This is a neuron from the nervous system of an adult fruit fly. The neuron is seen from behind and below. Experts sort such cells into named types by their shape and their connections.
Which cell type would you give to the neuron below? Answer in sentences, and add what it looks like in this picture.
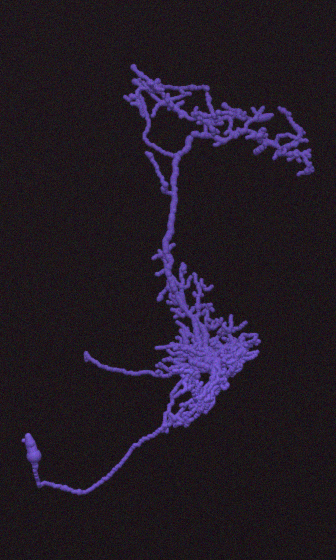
Its cell type is GNG569. This is a central-brain intrinsic neuron. The cell body can be seen at the lower left of the picture. The picture shows dozens of branch ends.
